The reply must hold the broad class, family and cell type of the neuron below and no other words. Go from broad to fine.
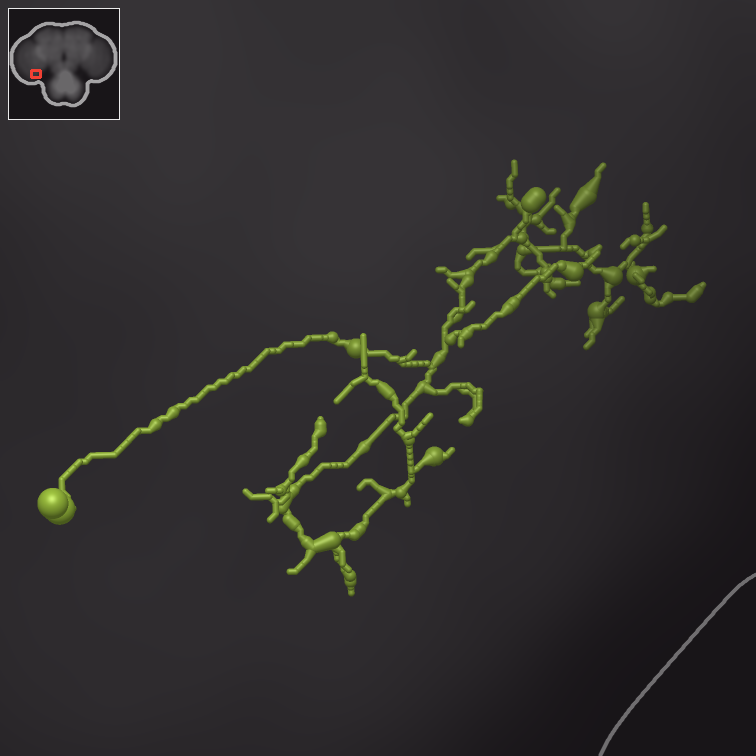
optic-lobe intrinsic neuron; Mi; Mi2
